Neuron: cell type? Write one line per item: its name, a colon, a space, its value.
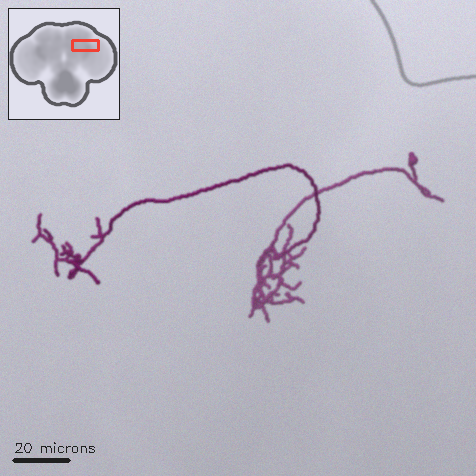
cell type: LoVP12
